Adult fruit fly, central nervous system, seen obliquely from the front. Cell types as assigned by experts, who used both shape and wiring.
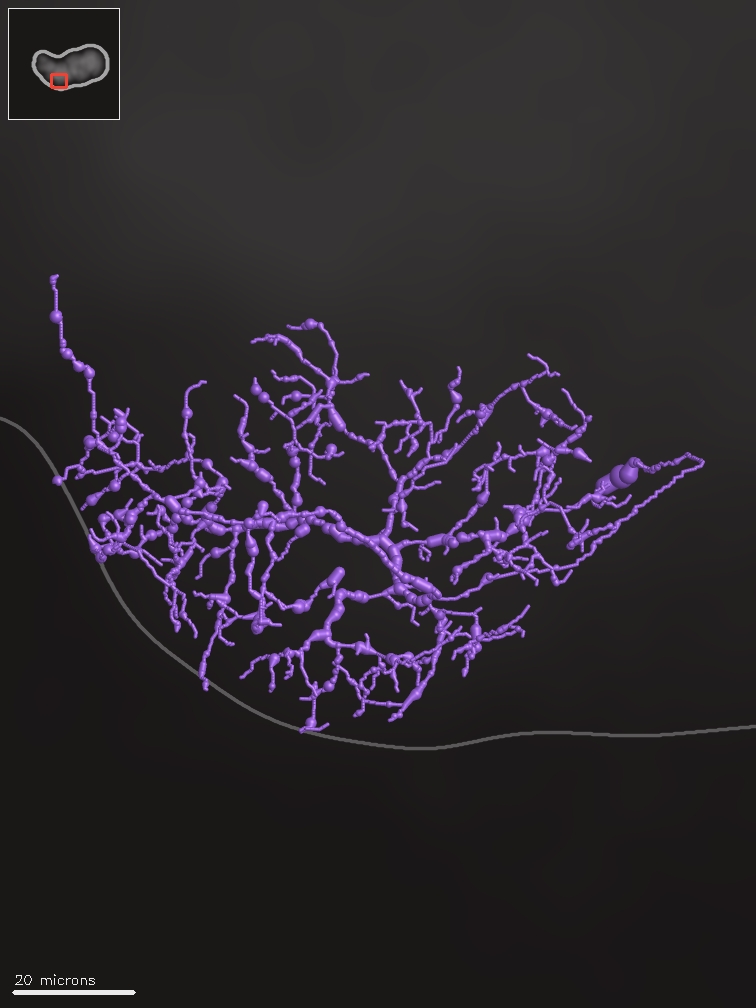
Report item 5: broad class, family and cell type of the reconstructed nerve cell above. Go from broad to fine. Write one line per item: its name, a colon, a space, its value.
broad class: nerve-cord intrinsic neuron
family: hemilineage 13B
cell type: IN13B026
